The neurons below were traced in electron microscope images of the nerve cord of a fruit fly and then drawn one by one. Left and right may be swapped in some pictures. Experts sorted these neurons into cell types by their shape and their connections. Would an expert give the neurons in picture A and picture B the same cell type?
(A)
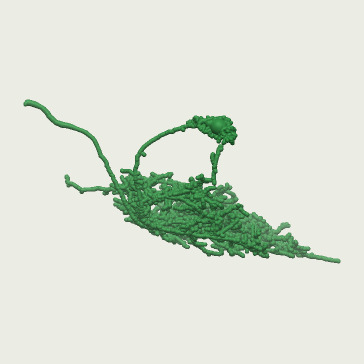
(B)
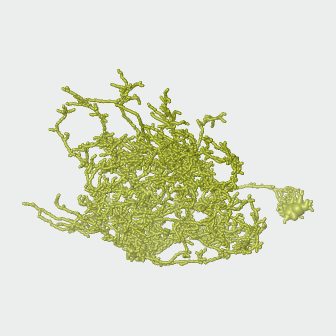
yes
